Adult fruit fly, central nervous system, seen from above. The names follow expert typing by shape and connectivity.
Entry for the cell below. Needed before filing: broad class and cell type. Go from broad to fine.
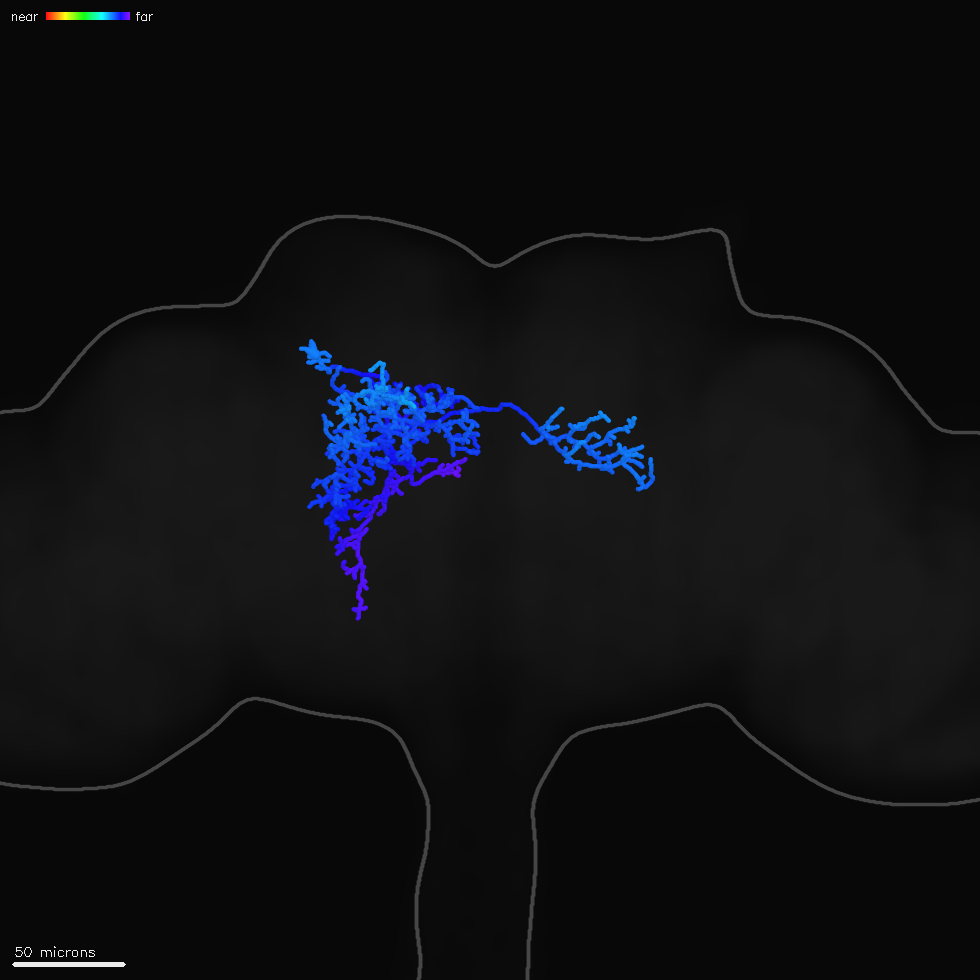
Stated: central-brain intrinsic neuron; GNG154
